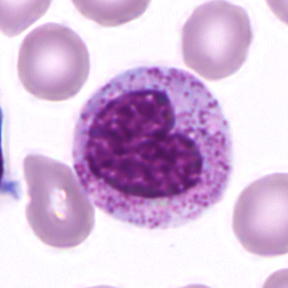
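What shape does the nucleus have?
A single mass, notched on its upper right side.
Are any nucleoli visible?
None can be seen.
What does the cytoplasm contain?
Reddish-pink granules dotted throughout, and no vacuoles.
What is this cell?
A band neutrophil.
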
